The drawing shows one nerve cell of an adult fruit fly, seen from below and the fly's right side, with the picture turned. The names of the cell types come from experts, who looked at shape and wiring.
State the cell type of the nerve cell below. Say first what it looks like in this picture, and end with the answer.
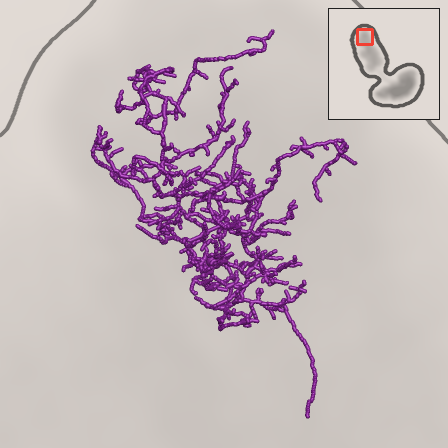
It is in the nerve cord and does not reach the brain. Dozens of branch ends can be seen. Its broad class is nerve-cord intrinsic neuron. Its cell type is INXXX416.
